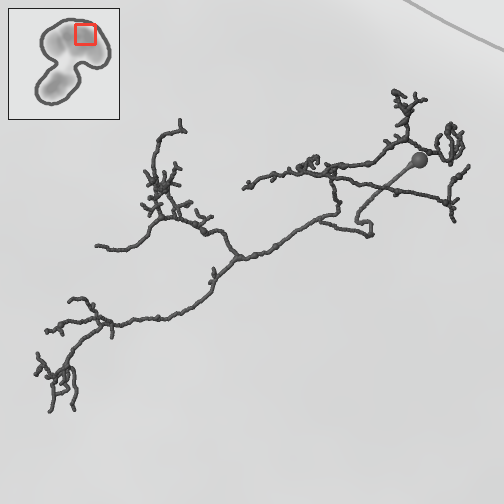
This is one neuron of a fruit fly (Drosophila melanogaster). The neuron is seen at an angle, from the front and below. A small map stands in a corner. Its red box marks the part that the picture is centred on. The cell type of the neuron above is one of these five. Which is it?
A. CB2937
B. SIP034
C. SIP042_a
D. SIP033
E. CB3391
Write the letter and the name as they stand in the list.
B. SIP034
